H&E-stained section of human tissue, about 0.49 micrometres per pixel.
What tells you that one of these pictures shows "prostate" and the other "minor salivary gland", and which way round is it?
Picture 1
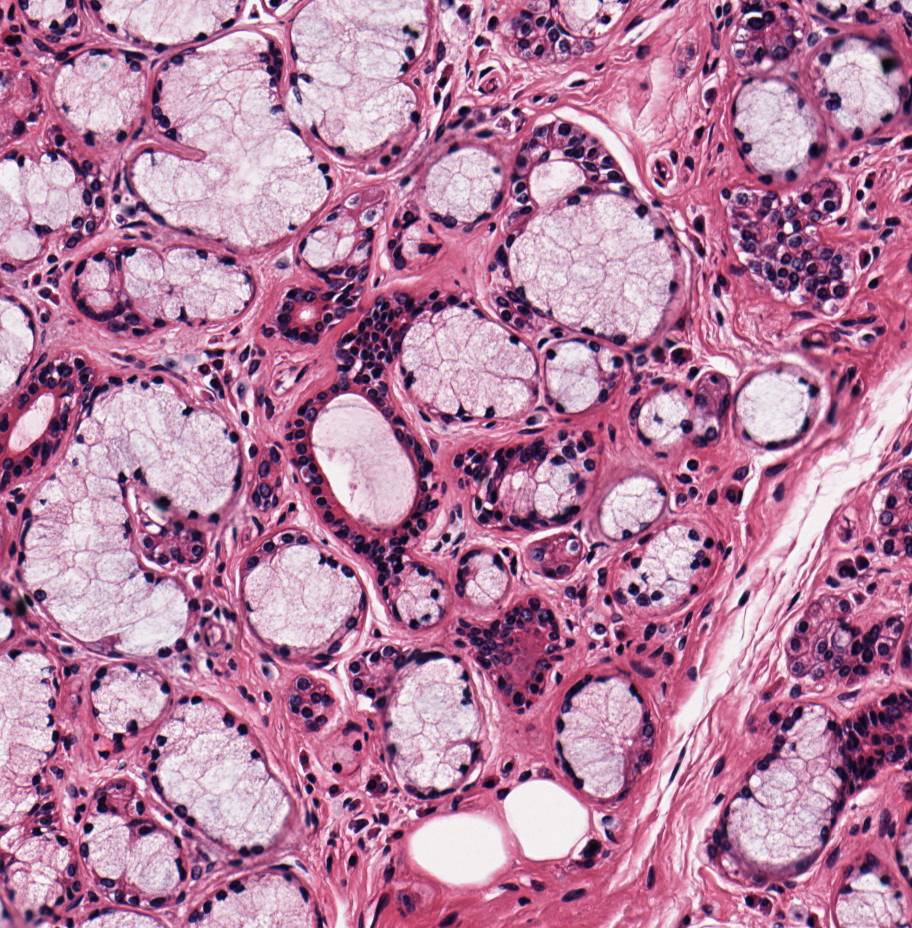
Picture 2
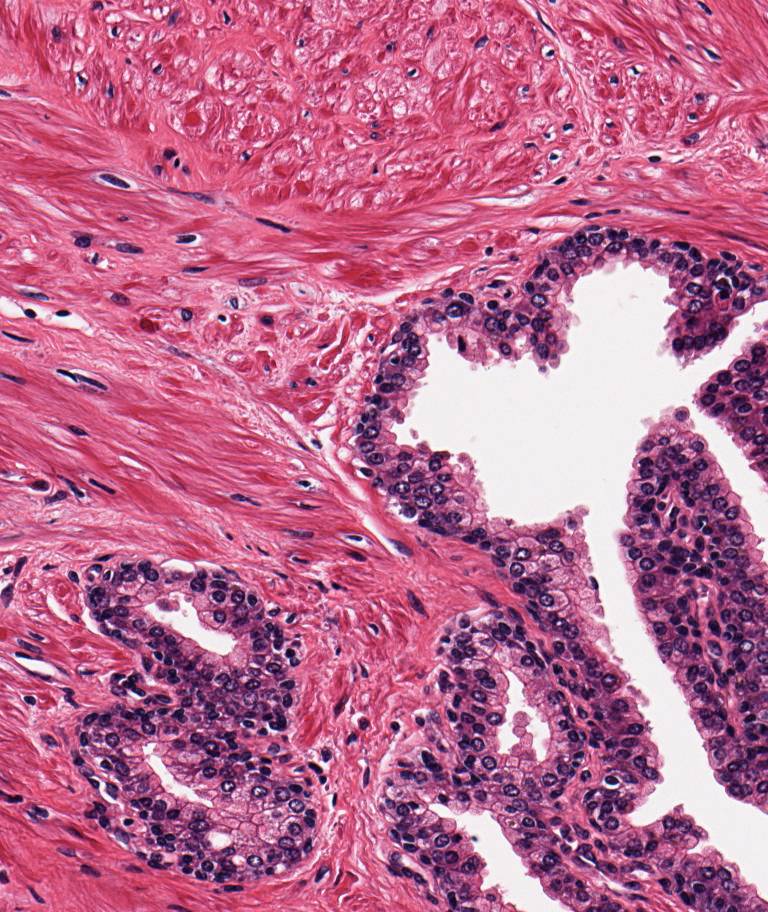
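Picture 1: minor salivary gland. Picture 2: prostate. Picture 1 epithelium: field mostly mucous acini; cytoplasm pale, finely vacuolated; nuclei flattened, pressed against cell base. Picture 2 epithelium: large gland lining forms infoldings and tufts projecting into lumen; cells with pale pink, finely vacuolated cytoplasm. Picture 2, lower left: smaller gland, narrow slit-like lumens. Picture 1 stroma: pink collagen separating acini and ducts; dense collagen band running diagonally, upper right to lower centre. Picture 2 stroma, left side: smooth muscle in diagonal bundles, nuclei elongated, cigar-shaped.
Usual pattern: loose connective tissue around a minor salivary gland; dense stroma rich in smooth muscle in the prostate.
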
